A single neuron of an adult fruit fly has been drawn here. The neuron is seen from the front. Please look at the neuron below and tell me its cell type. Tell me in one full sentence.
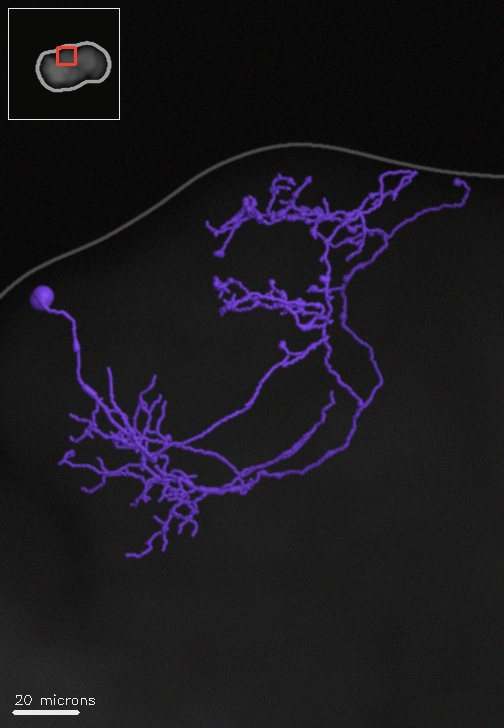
It is SLP126 that names the cell type of this neuron.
